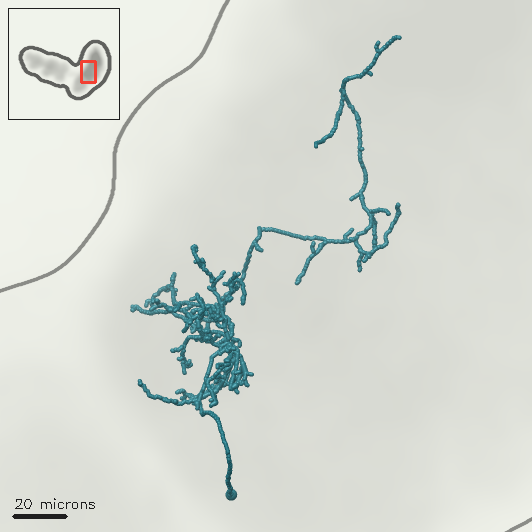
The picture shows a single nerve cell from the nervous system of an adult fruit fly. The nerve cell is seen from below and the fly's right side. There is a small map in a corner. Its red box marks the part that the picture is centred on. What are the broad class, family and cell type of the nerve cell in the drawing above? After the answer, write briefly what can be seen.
This is a central-brain intrinsic neuron. Its family is hemilineage LHa2. The cell type is LHAV2k9. It is in the brain and does not reach the nerve cord. By the scale bar it is about 180 microns tall in this view. Dozens of branch ends can be seen.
